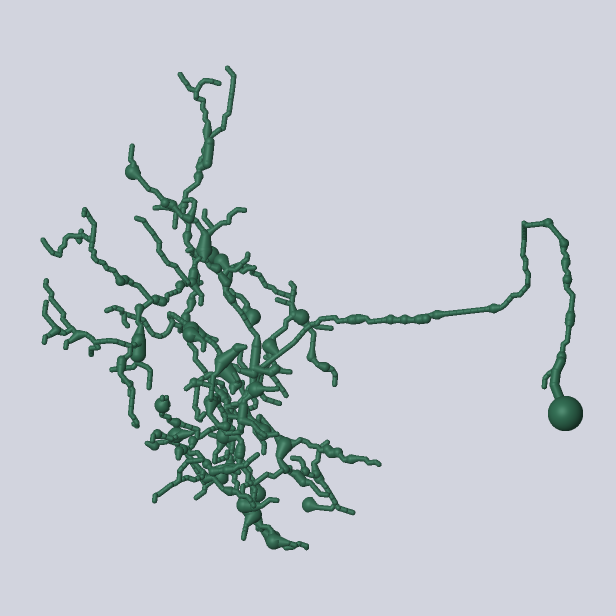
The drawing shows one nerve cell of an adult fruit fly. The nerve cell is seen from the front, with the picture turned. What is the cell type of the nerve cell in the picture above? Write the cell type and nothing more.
Cm3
